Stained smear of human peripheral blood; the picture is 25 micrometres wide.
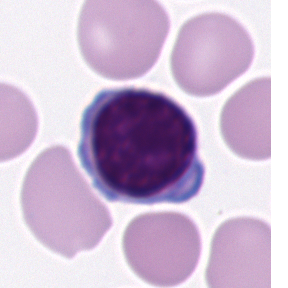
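Typical lymphocyte in a stained peripheral blood smear, the central cell. Its round nucleus, about 9 micrometres across, has dense dark purple chromatin in coarse clumps separated by slightly paler areas, and no nucleolus can be seen. Notice that the cytoplasm makes a wider crescent on the left side of the nucleus than along its top, and that the outline bulges into a small blunt projection at the lower right. Compared with the red cell lying whole in the picture, this cell is about 1.5 times as wide.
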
